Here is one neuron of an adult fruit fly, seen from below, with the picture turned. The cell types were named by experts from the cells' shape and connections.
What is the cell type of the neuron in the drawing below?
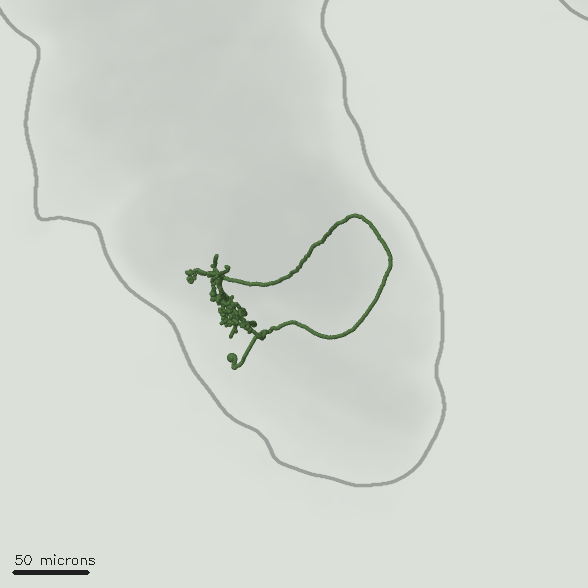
MeTu3b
